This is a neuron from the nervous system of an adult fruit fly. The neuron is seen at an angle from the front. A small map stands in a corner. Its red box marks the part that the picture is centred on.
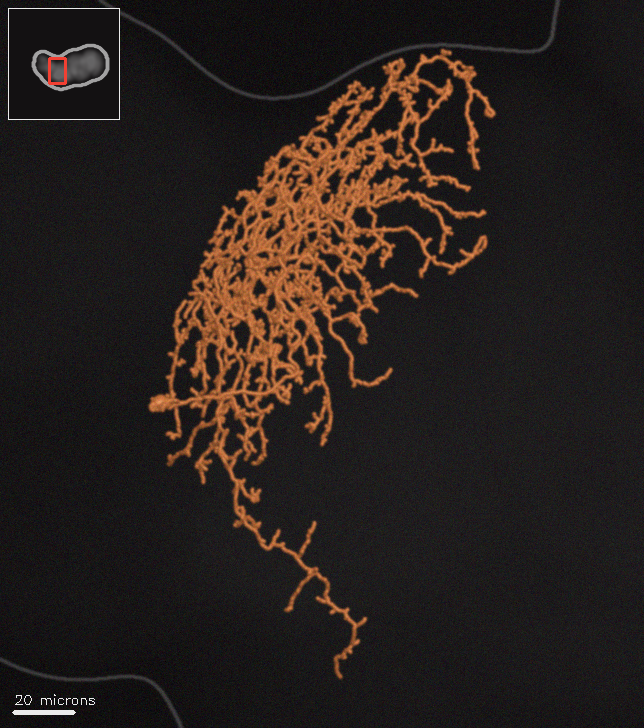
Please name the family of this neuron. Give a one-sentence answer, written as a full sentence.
Family Mi is the family of this neuron.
